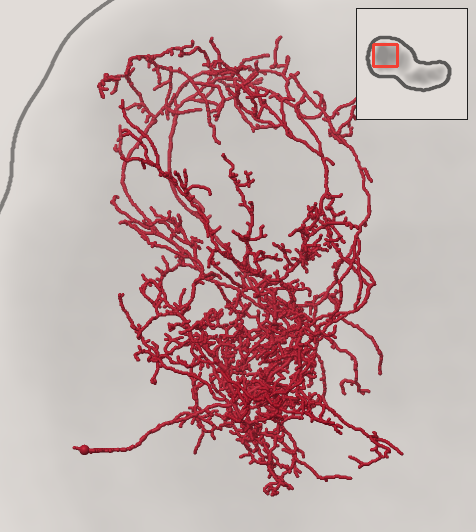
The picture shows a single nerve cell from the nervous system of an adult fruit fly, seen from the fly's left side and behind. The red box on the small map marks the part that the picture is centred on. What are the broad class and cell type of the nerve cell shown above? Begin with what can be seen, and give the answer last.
Its cell body lies at the lower left of the picture. More than a hundred branch ends can be seen. This is a central-brain intrinsic neuron. It is of cell type VES092.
